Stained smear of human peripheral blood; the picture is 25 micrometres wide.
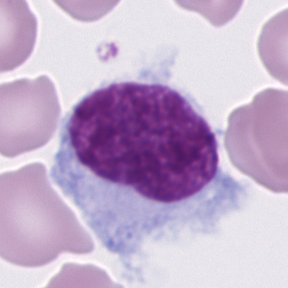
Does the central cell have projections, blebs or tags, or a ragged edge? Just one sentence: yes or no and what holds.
Yes, the border of the cell is ragged or frayed, or shows projections, blebs or tags.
